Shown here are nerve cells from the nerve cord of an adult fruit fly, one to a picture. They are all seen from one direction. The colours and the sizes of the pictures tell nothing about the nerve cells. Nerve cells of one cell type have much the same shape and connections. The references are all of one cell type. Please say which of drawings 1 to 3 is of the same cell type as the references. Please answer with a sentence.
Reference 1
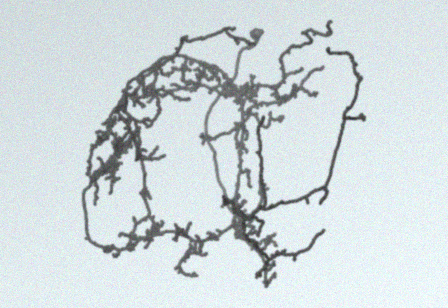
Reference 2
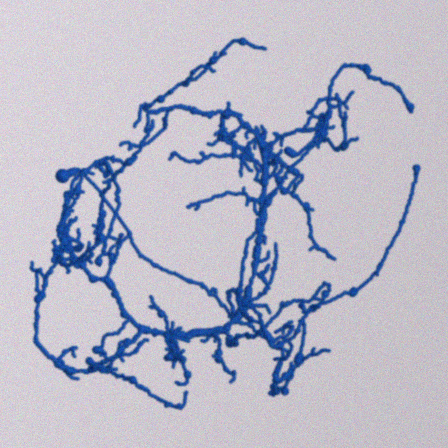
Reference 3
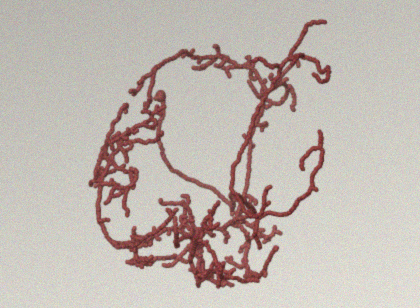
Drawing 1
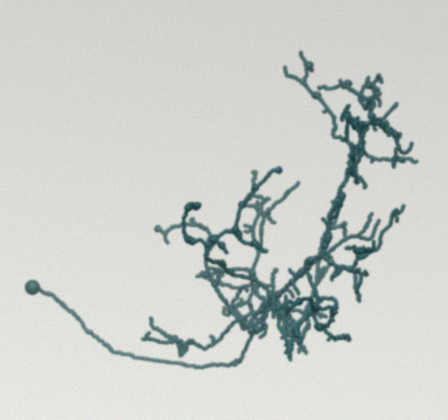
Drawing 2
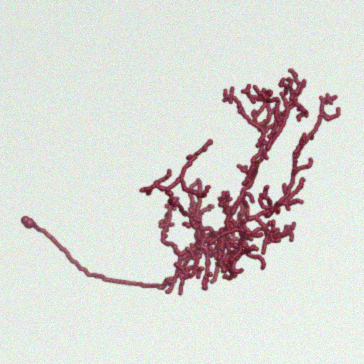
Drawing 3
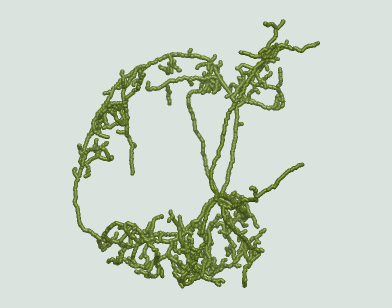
Drawing 3 shows a nerve cell of the same cell type.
